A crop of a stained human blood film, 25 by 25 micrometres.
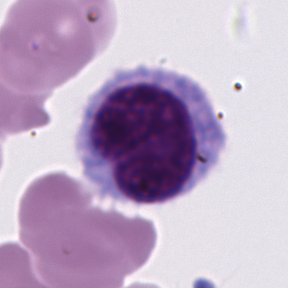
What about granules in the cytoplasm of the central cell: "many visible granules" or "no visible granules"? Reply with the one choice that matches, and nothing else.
No visible granules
